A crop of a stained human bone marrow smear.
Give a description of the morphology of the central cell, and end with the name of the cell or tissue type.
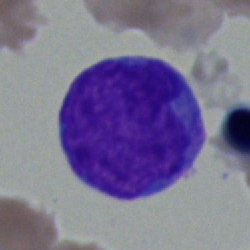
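Round, smooth outline. There's only a very thin rim of cytoplasm to see. I can't find any granules, and no vacuoles either. The cell is a blast.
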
